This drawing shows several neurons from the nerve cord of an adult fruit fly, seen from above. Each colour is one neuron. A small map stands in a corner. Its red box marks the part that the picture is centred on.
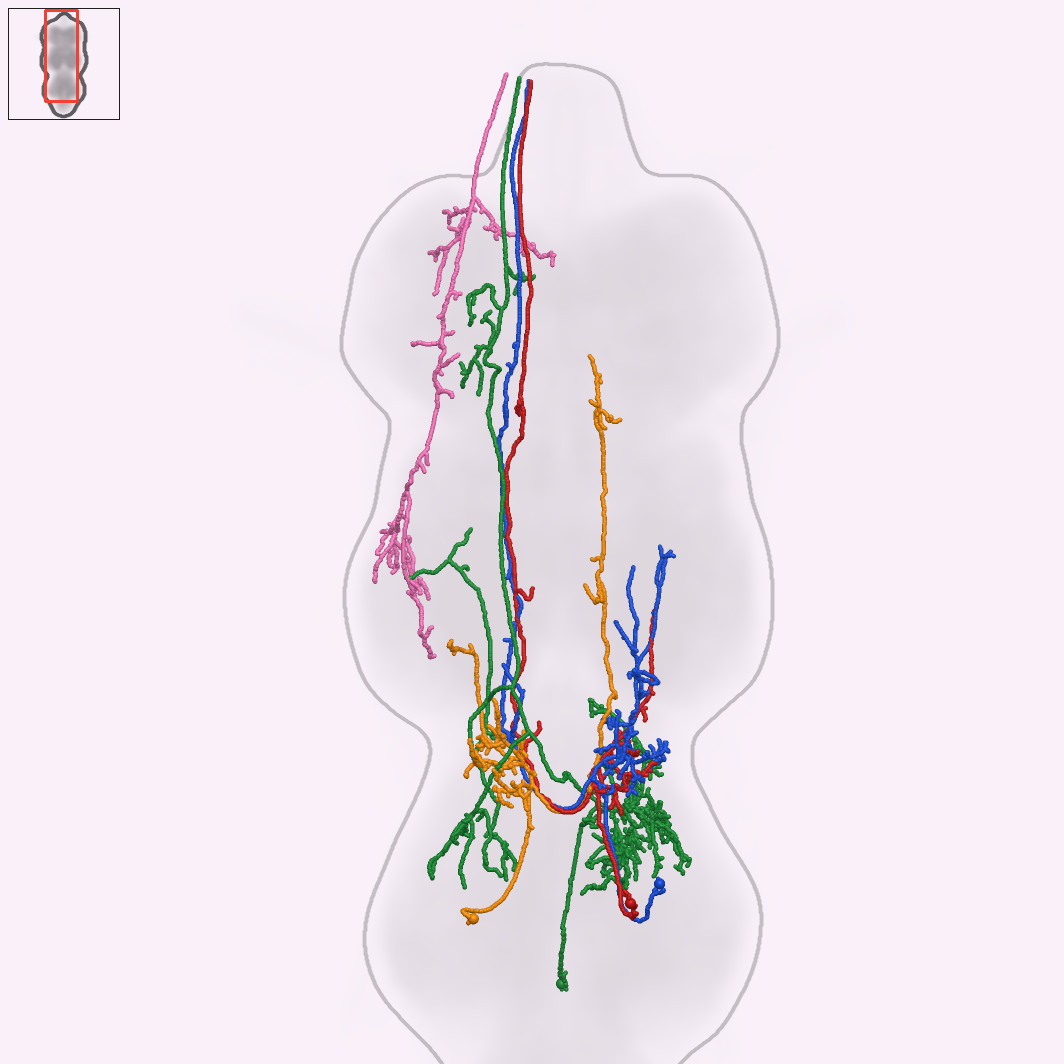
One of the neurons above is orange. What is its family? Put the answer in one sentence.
The family is hemilineage 07B.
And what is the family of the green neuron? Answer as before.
The family is hemilineage 06B.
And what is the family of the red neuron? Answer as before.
The family is hemilineage 07B.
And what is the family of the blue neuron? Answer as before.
The family is hemilineage 07B.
